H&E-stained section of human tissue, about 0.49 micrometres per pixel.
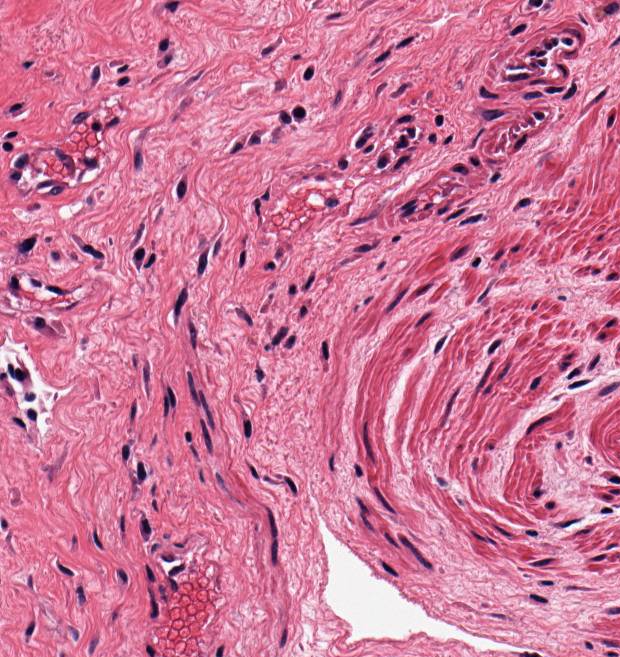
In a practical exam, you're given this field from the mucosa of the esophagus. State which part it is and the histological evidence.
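You are looking at loose connective tissue, which fills most of the field in pink. See how its collagen fibres are wavy and carry scattered dark spindle-shaped fibroblast nuclei.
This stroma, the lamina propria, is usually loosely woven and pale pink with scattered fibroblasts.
The curved band at lower right, with elongated nuclei parallel to its fibres, is smooth muscle.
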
